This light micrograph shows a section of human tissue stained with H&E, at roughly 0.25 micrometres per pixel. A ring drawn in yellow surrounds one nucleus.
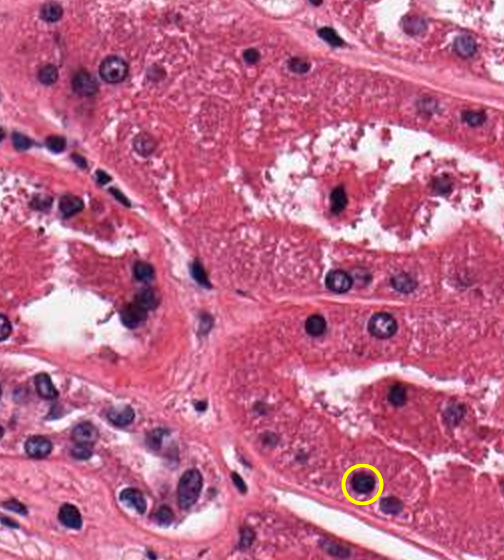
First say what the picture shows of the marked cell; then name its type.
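The nucleus sits toward the base of the cell, close to the thin pink band bordering the pale elongated slit below it. The surrounding cytoplasm is pink and finely granular, with no clear border separating it from the neighbouring cells. The cell forms part of the layer of cells lining a tubule, lying between that tubule's irregular lumen above and the slit-like space below. Type of cell: proximal tubule cell.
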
